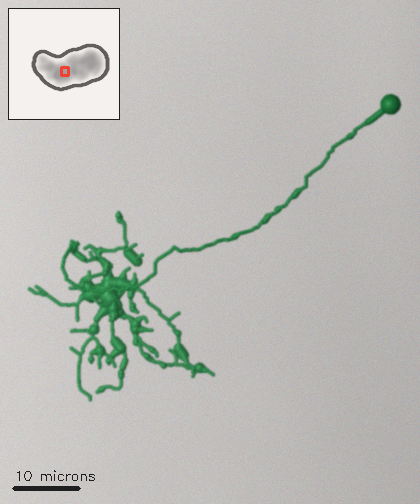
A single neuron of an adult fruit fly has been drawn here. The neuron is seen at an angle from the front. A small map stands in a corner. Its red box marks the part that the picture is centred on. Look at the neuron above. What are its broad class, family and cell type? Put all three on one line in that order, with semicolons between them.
optic-lobe intrinsic neuron; Dm; Dm8a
